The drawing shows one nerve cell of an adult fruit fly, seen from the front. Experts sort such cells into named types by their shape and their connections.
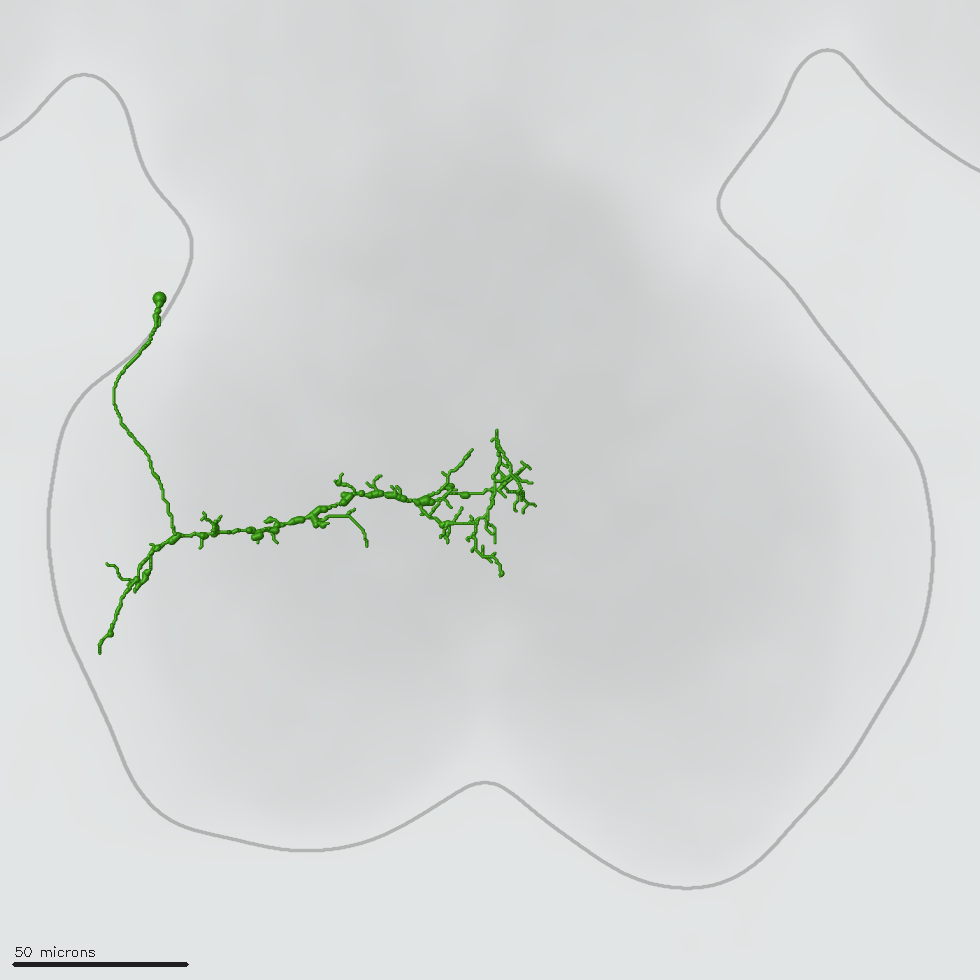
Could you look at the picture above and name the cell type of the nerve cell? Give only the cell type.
IN19A118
